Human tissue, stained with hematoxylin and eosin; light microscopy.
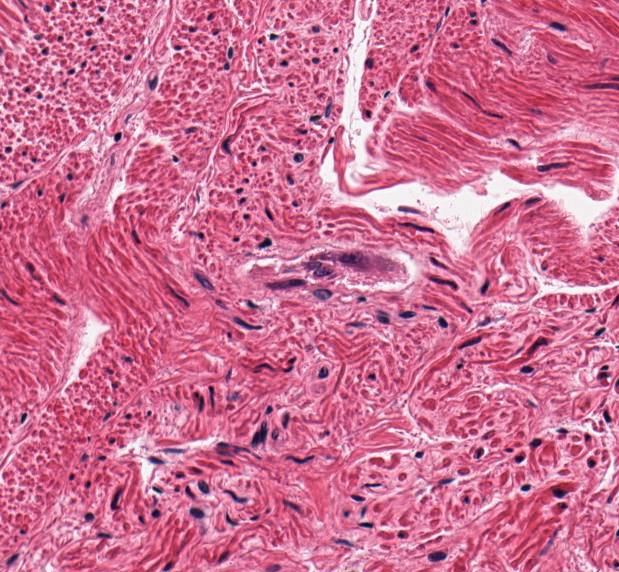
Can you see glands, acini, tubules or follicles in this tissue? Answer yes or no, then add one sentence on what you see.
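No. No epithelium or glands are present anywhere in the field.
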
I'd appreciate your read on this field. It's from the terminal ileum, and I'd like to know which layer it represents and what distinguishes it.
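That's smooth muscle: almost the whole field is bundles of it, interlacing in many directions. In the upper left they're cut across, so you see small rounded fibre profiles with scattered nuclei. Cut lengthwise, the nuclei are elongated and cigar-shaped with blunt ends.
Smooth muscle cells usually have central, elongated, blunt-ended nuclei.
Only thin strands of paler connective tissue separate the bundles.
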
